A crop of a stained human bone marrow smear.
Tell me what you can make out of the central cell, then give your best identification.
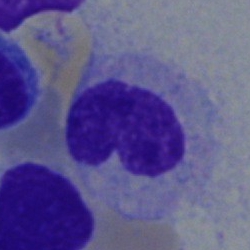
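A kidney-shaped nucleus, notched along its lower edge, lies off-centre toward the left side of the cell. Only faint, fine lilac stippling shows in the cytoplasm. The cell outline is roughly round, though its edge is faint and ill-defined. This is a band neutrophil.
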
